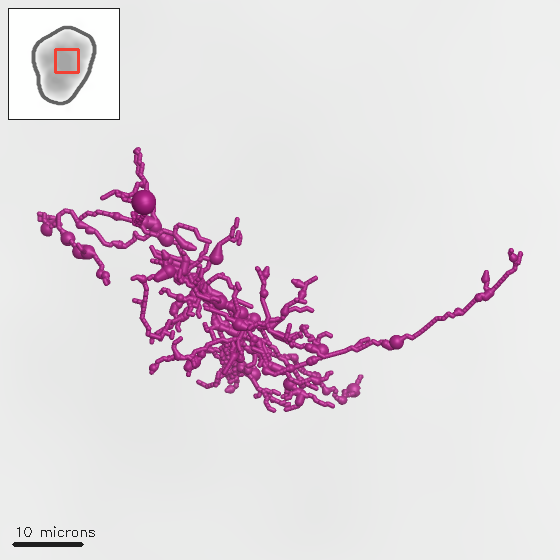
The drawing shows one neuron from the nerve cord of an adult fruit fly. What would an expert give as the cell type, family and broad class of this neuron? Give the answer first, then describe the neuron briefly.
The cell type is IN01B084. The family is hemilineage 01B. It is a nerve-cord intrinsic neuron. By the scale bar it is about 70 microns wide in this view. The picture shows dozens of branch ends.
